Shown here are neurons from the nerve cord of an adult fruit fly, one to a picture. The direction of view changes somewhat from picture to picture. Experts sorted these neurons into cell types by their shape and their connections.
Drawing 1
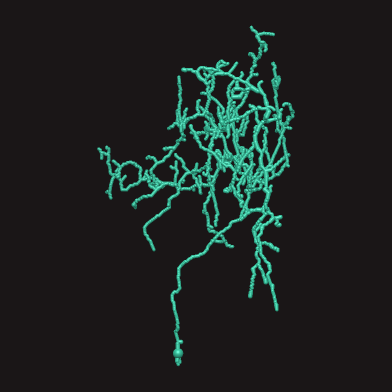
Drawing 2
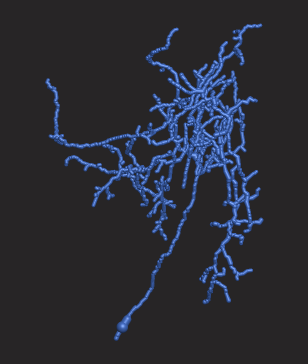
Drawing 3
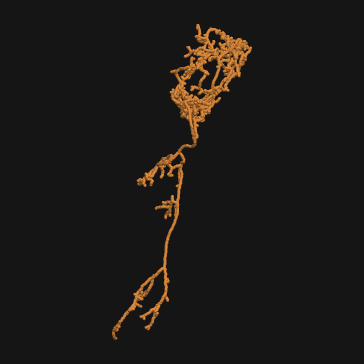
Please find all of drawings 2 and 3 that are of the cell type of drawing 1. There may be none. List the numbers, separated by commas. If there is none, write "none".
2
